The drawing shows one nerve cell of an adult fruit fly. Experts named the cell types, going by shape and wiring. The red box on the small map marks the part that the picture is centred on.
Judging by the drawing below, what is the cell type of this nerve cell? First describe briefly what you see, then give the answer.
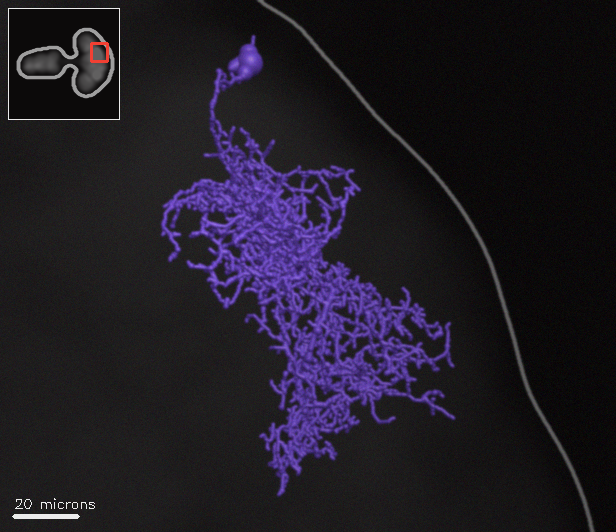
It is in the brain and does not reach the nerve cord. By the scale bar it is about 140 microns tall in this view. More than a hundred branch ends can be seen. This is a central-brain intrinsic neuron. Its cell type is AVLP029.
